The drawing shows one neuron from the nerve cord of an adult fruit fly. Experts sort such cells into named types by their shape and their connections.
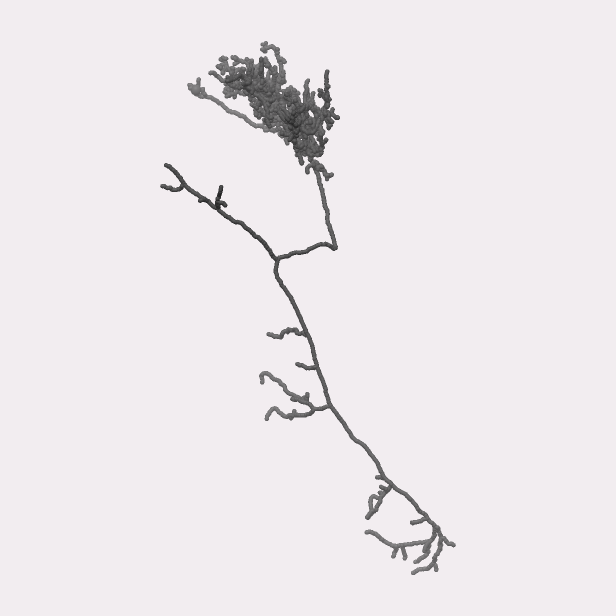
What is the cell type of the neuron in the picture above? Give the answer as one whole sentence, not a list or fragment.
Belonging to the cell type IN07B013 is this neuron.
